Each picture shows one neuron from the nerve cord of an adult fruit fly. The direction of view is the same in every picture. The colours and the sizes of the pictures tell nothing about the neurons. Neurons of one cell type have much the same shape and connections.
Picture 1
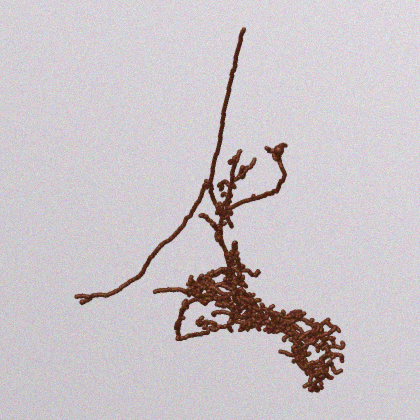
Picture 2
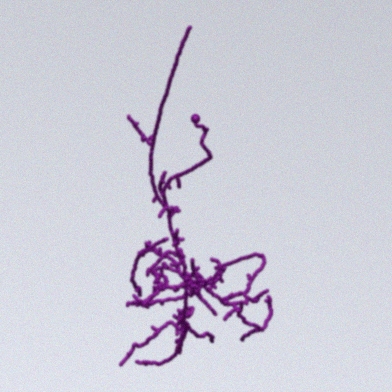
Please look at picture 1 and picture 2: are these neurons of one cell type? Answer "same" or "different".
different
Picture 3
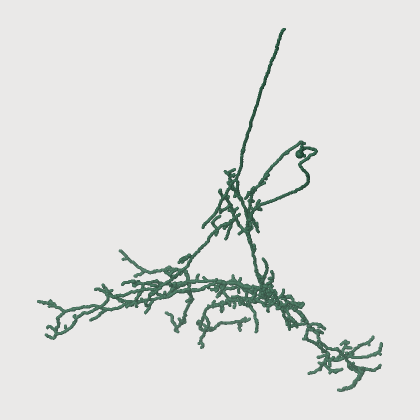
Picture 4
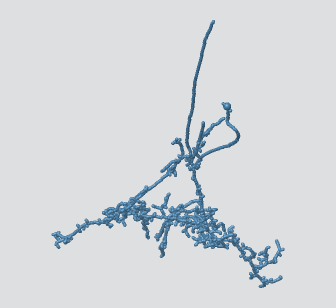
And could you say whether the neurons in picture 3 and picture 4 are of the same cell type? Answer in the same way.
same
